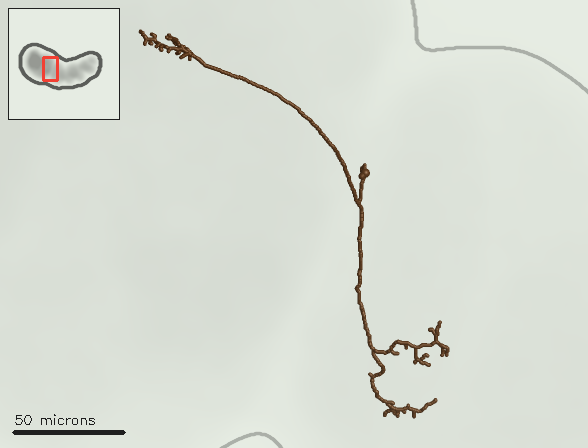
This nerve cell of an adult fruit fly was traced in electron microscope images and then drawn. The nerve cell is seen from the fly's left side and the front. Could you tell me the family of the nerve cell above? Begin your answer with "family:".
family: hemilineage VPNd2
